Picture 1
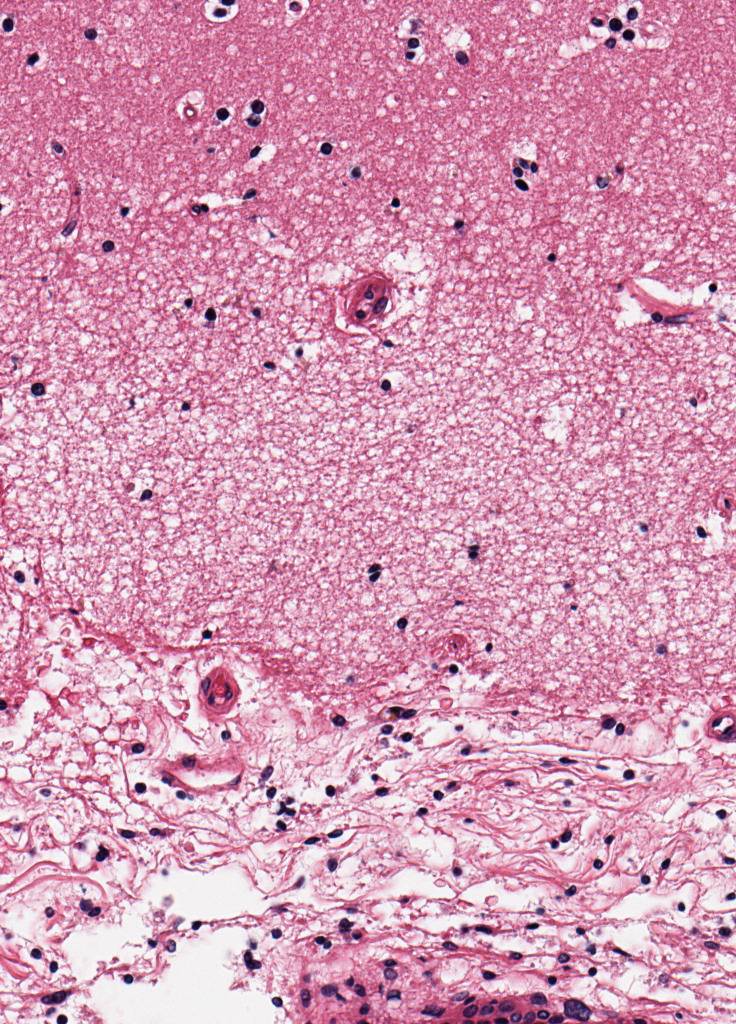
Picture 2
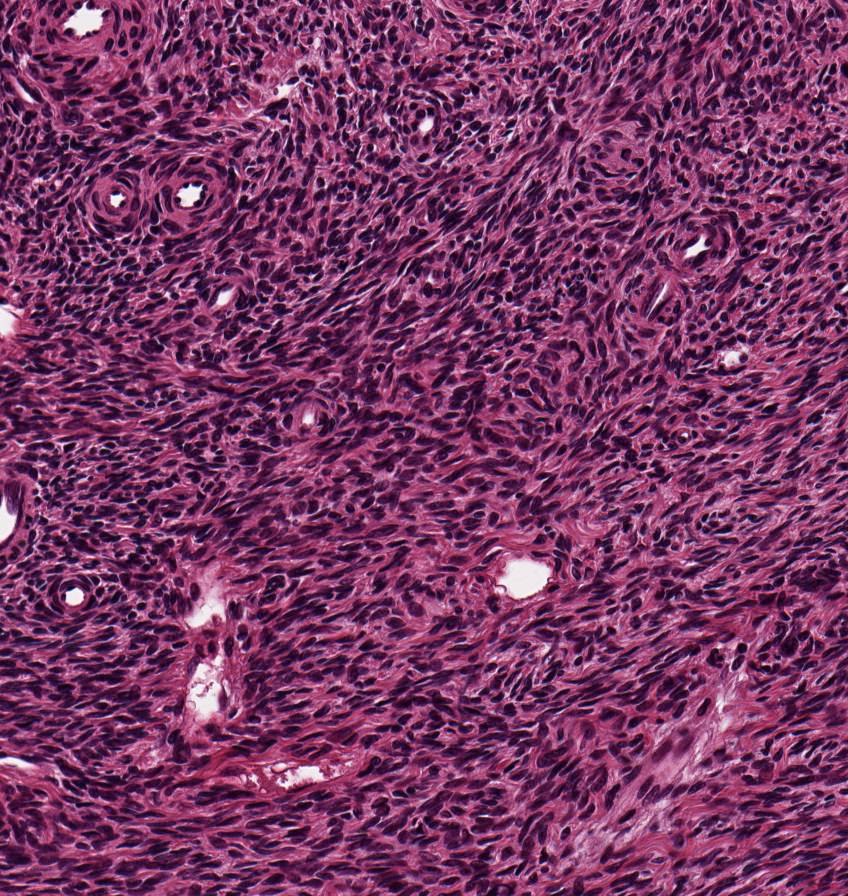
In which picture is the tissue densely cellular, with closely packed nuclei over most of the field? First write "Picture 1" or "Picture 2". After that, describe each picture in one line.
Picture 2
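In picture 1: The nuclei in the upper matrix are small, round and dark, and are scattered sparsely.
In picture 2: The whole field is filled by densely packed spindle cells running in short, intersecting, swirling fascicles.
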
